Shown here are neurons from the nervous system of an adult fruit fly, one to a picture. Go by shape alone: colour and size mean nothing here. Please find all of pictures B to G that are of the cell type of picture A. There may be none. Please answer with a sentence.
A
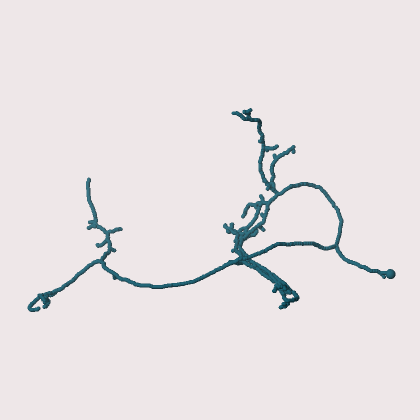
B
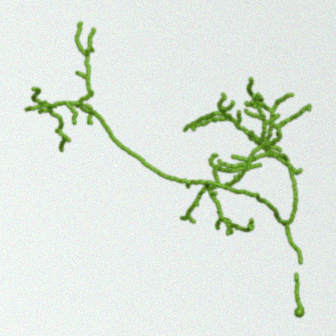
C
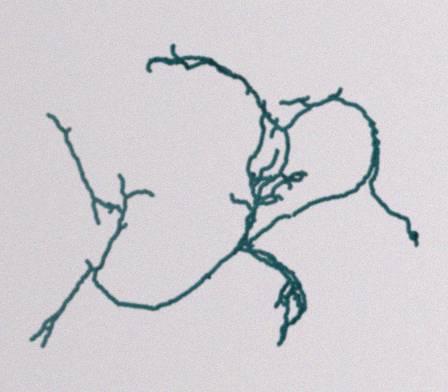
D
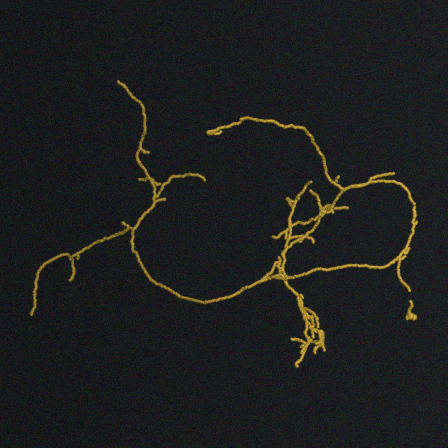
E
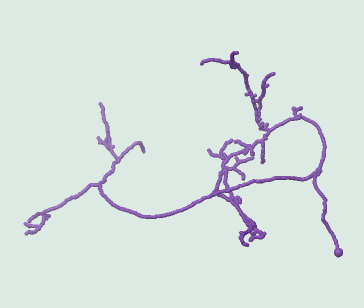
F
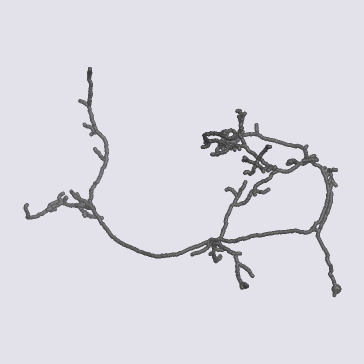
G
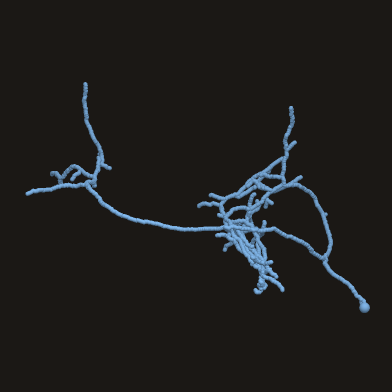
Picture C, picture D, picture E and picture G are of the same cell type.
